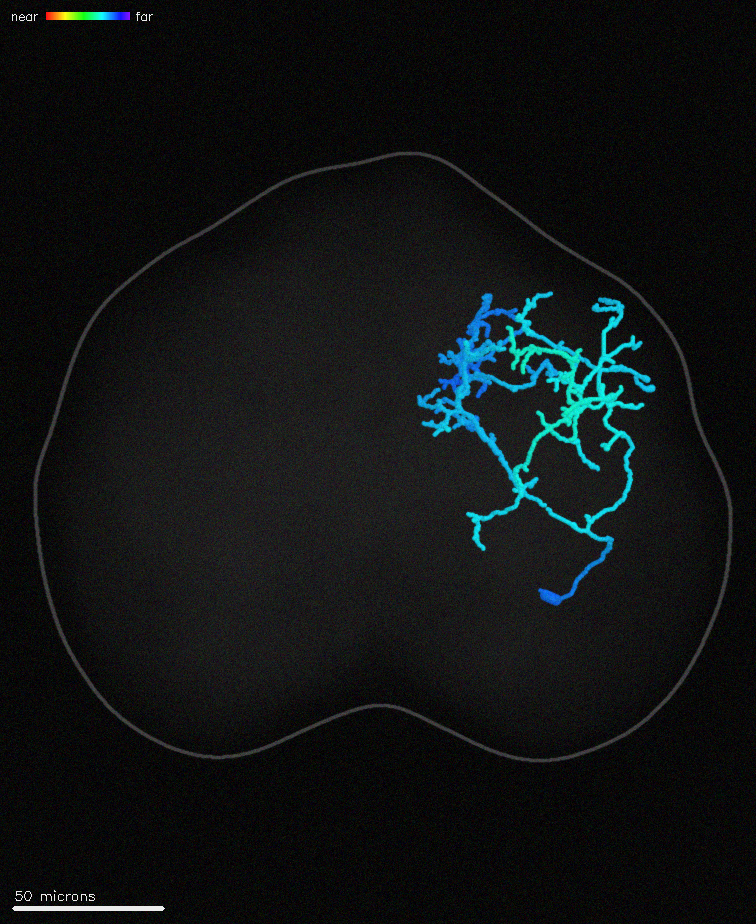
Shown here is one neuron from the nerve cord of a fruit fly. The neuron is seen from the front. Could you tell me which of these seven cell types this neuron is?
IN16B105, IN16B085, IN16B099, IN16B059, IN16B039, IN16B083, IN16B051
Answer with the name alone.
IN16B085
